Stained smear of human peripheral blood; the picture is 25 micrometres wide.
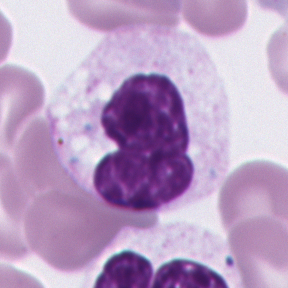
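Segmented neutrophil at the centre of a stained peripheral blood smear. The nucleus is folded, with a notch on its left side, and its dark purple chromatin shows a coarse, streaky pattern of paler lines. The cytoplasm contains fine, dust-like pinkish-purple granules and several small clear vacuoles.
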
